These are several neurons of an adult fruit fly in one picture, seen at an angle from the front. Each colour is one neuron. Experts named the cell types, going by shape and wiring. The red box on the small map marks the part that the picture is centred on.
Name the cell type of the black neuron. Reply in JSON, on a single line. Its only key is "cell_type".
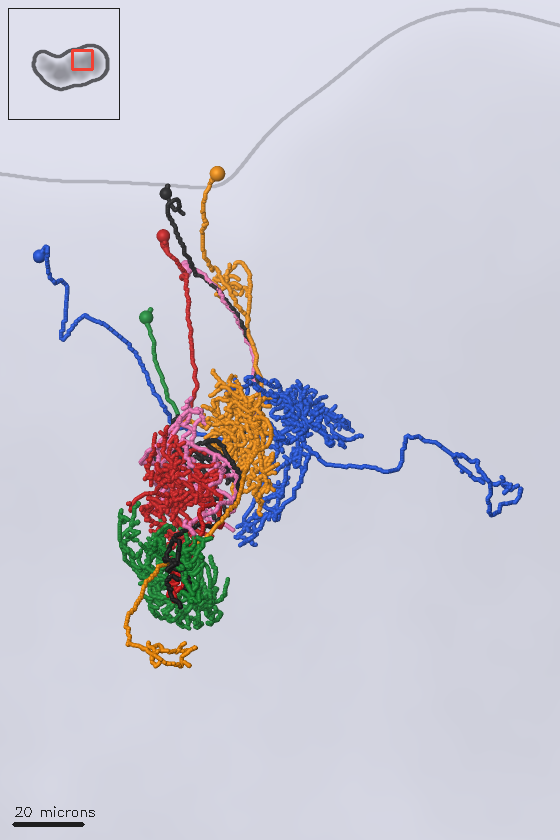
{"cell_type": "FR2"}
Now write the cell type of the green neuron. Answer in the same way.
{"cell_type": "FR1"}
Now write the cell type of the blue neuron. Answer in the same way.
{"cell_type": "FC2B"}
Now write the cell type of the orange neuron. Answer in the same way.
{"cell_type": "PFR_a"}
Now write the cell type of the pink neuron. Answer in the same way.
{"cell_type": "FC3_b"}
